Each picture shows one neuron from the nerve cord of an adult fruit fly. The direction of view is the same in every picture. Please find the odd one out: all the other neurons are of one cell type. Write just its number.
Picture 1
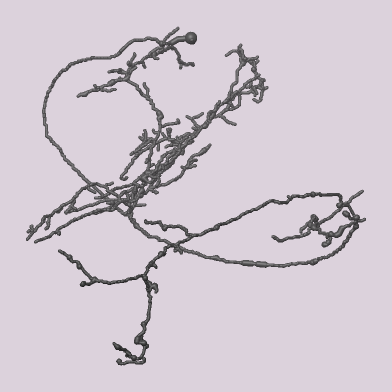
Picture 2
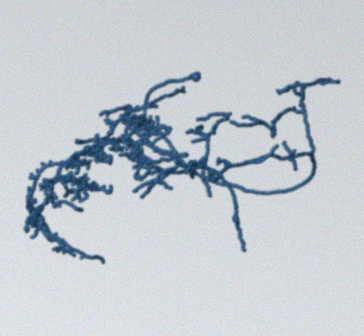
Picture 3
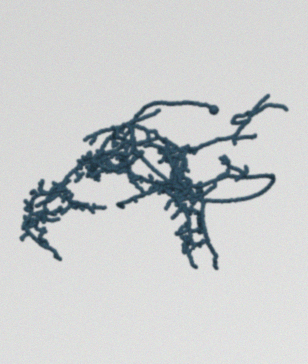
1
